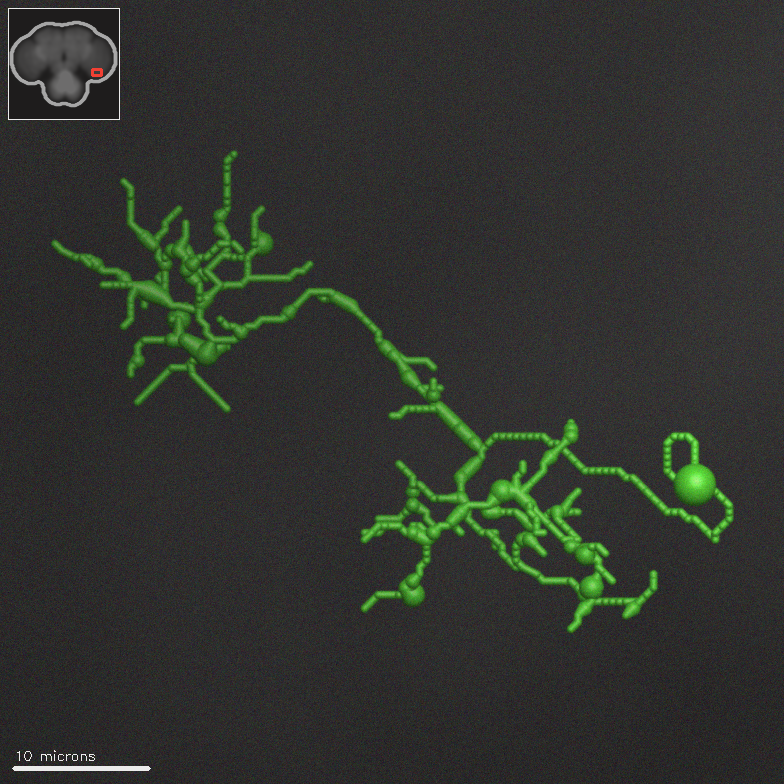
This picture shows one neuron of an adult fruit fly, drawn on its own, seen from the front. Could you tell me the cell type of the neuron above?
Mi2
